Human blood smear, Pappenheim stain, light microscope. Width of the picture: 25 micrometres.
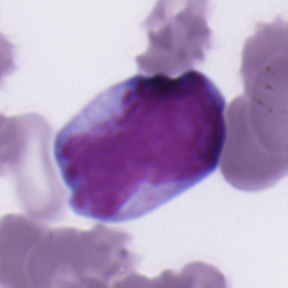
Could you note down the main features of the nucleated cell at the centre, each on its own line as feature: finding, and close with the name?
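Nucleus: fills most of the cell
Cytoplasm: small in amount, pale blue-grey
Distribution: pale crescents at the upper-left and lower-right edges
Chromatin: reddish-purple, fine and streaky, no coarse dark blocks
Name: myeloblast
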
